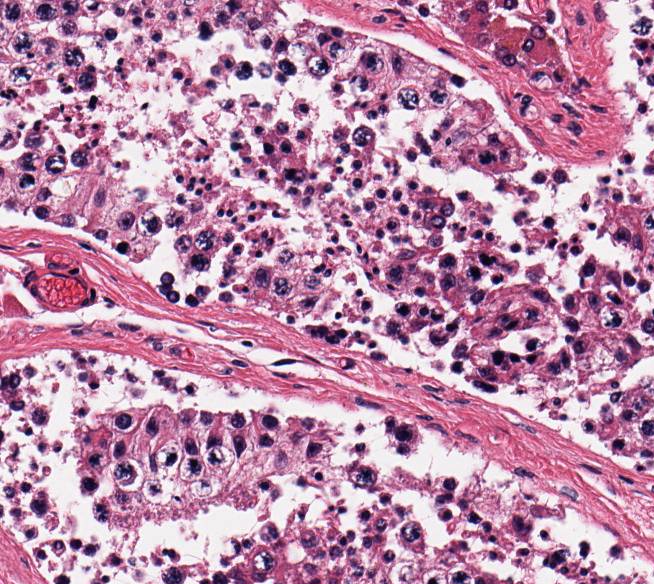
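Testis. Pink fibrous bands divide the field into crowded cellular compartments; the widest runs diagonally from the left edge toward the lower right. The bands are wavy eosinophilic fibres with thin elongated dark nuclei parallel to their length. In the lower compartment, a row of large cells with big round nuclei and pale, partly clear cytoplasm faces the diagonal band. Small, round, very dark condensed nuclei lie scattered above and below it.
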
